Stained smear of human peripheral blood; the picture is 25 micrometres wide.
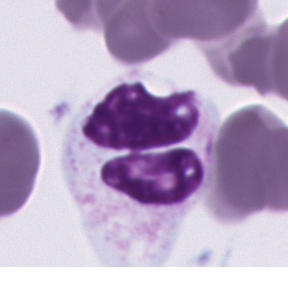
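Segmented neutrophil, the nucleated cell at the centre of the field. Its nucleus consists of two separate lobes lying one above the other, each elongated from side to side. The chromatin is dense and dark purple, broken by a few small pale spots, and the cytoplasm contains fine pinkish-red granules.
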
